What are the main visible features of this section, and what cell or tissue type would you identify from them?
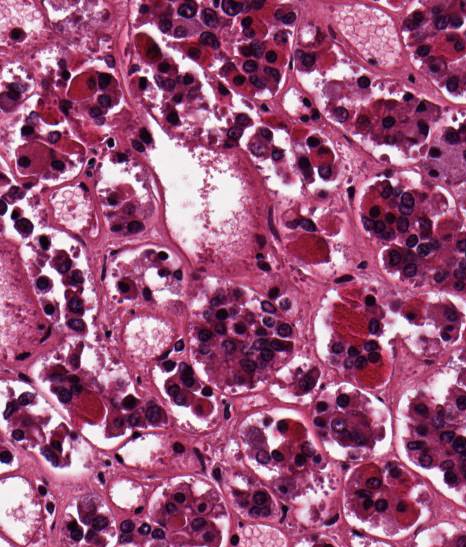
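Arrangement: throughout the field, cells lie in rounded nests, each enclosed by thin pink fibrous septa. Nuclei: round and dark-staining. Cytoplasm: scattered cells within the nests are intensely red, while most others are paler, granular and pink-purple. Tissue: pituitary.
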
